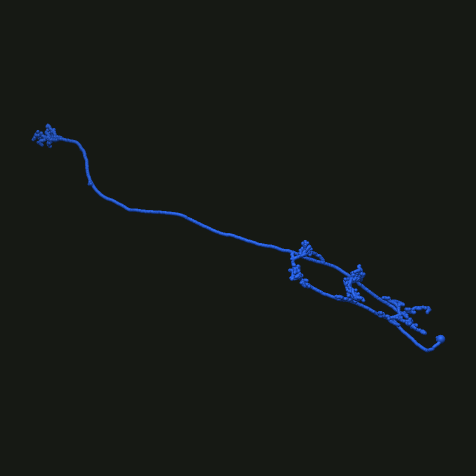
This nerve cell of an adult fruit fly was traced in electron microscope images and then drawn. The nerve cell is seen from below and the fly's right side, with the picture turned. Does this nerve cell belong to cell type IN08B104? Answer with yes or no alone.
no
